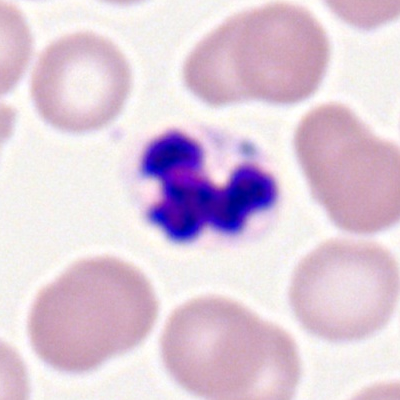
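Segmented neutrophil, the central cell. Looking at the nucleus, I see it divided into several separate lobes, and I can make out no nucleoli. Around it the cytoplasm is pale pink, and I find no coarse orange-red granules there.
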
